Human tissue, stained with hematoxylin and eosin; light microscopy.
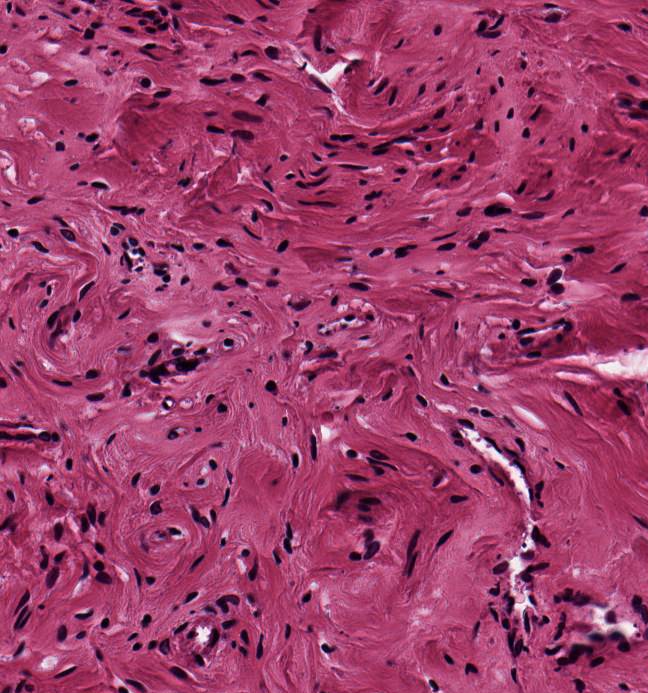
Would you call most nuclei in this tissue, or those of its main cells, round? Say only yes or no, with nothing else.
No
